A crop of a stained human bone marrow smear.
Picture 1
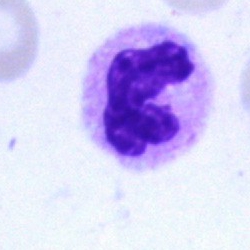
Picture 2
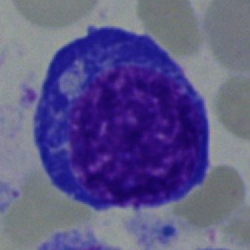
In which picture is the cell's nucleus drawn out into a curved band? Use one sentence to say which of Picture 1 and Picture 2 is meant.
There is a band-shaped, curved nucleus without separate lobes in picture 1.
